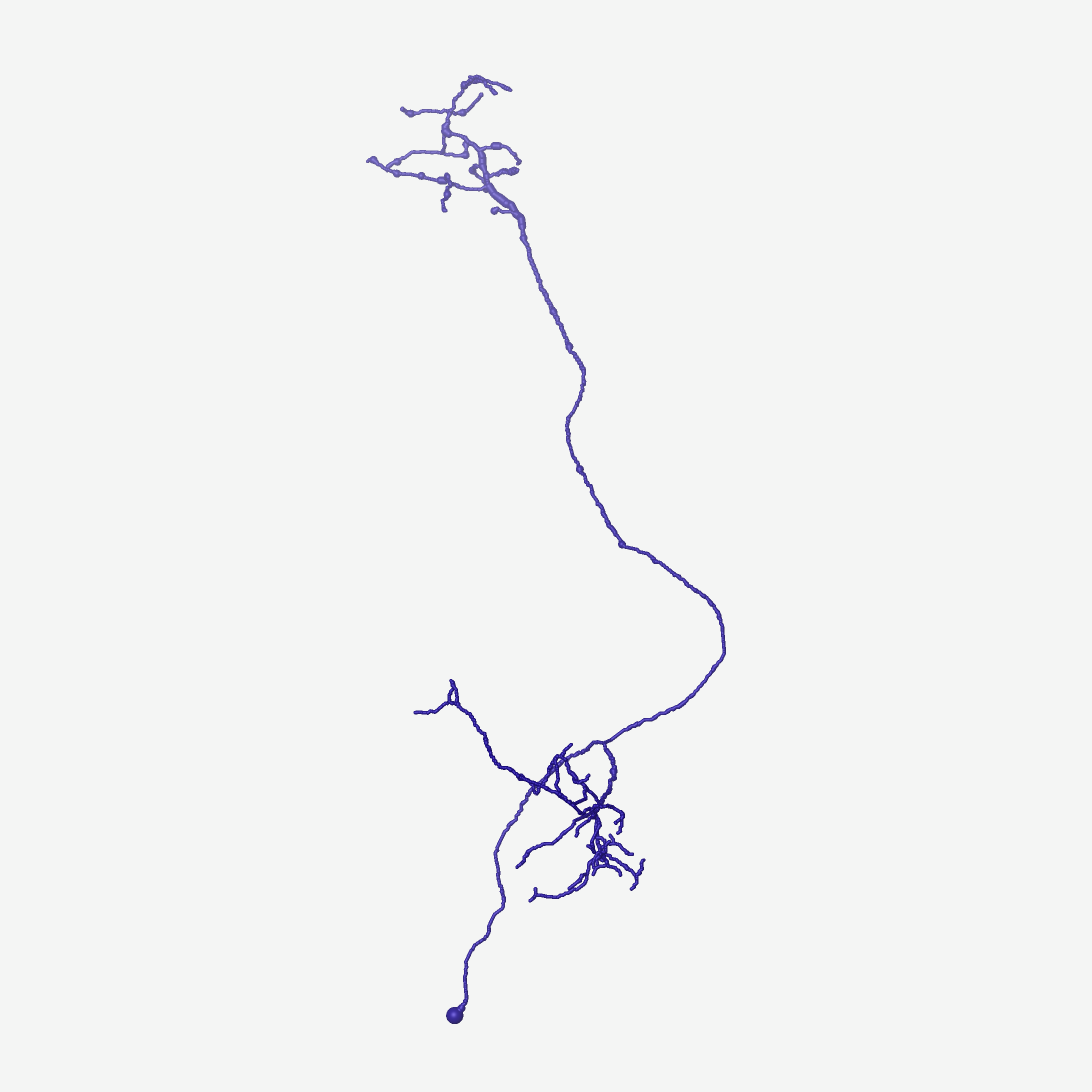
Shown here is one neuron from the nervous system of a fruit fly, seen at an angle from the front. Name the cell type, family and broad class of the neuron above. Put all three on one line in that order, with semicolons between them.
M_vPNml88; hemilineage ALv1; central-brain intrinsic neuron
